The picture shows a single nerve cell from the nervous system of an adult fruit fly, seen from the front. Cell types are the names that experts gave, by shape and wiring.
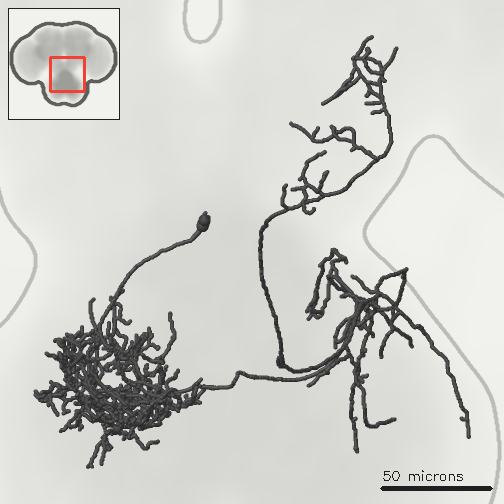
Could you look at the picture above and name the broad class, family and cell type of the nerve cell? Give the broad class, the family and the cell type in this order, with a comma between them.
ascending neuron, hemilineage 19B, AN19B014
